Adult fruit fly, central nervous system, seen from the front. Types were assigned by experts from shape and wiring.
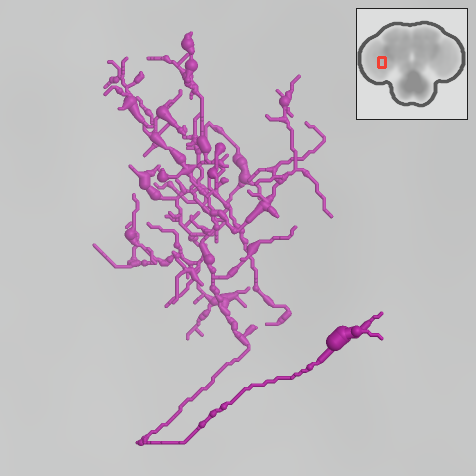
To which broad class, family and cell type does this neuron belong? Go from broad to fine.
optic-lobe intrinsic neuron; Cm; Cm3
